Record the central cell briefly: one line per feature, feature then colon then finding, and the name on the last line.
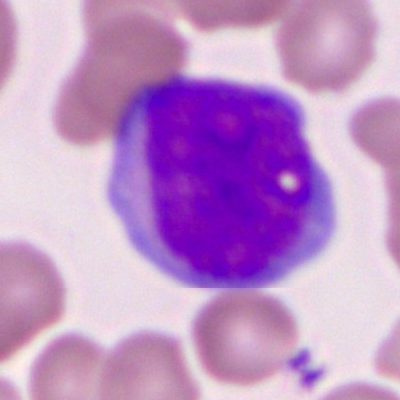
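Nucleus: fills most of the cell
Nucleoli: several, pale, round
Cytoplasm: blue, narrow rim, widest on left
Nuclear spot: small bright white dot, right part of nucleus
Name: myeloblast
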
